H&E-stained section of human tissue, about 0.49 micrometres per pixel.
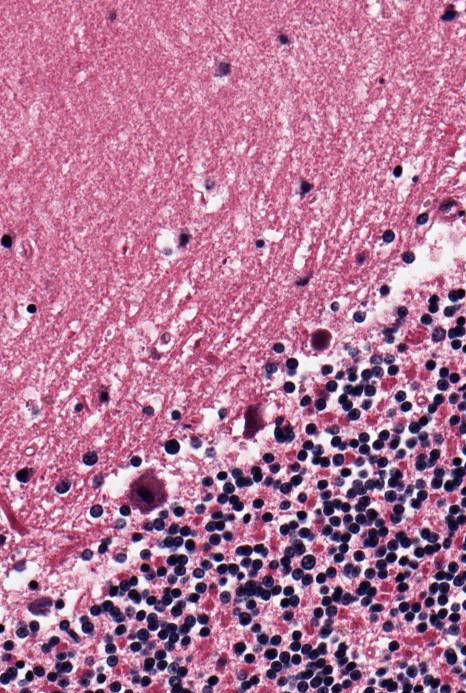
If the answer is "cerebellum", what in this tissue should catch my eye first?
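For cerebellum, the part that fits best is the densely cellular layer in the lower right, crowded with small, round, dark blue nuclei that have scant visible cytoplasm.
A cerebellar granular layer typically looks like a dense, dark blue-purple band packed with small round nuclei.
Tucked between those nuclei are small pale pink patches free of cells. Across the diagonal split, the upper left is pale pink and sparsely cellular, a finely fibrillary neuropil with only a few scattered small nuclei.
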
